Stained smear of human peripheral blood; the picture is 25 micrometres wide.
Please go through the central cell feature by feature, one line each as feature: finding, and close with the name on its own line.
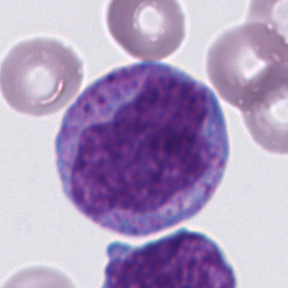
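Outline: round and smooth
Nucleus: large, filling most of the cell
Chromatin: finely granular throughout
Granules: a few, dark purple, in the cytoplasm at upper left
Name: atypical promyelocyte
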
